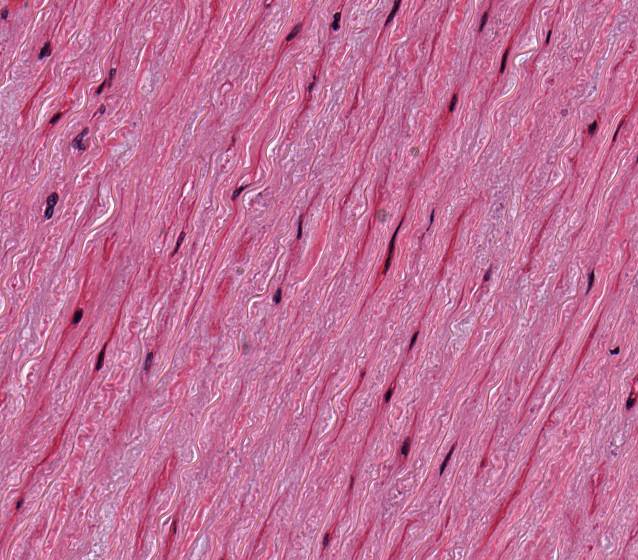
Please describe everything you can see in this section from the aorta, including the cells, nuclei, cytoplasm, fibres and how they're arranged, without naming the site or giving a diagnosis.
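Collagen fibres stain pink and are finely wavy along their length. Among them lie sparse, widely spaced nuclei. These are dark, slender and spindle-shaped, consistent with fibroblasts, and their long axes run parallel to the fibres.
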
